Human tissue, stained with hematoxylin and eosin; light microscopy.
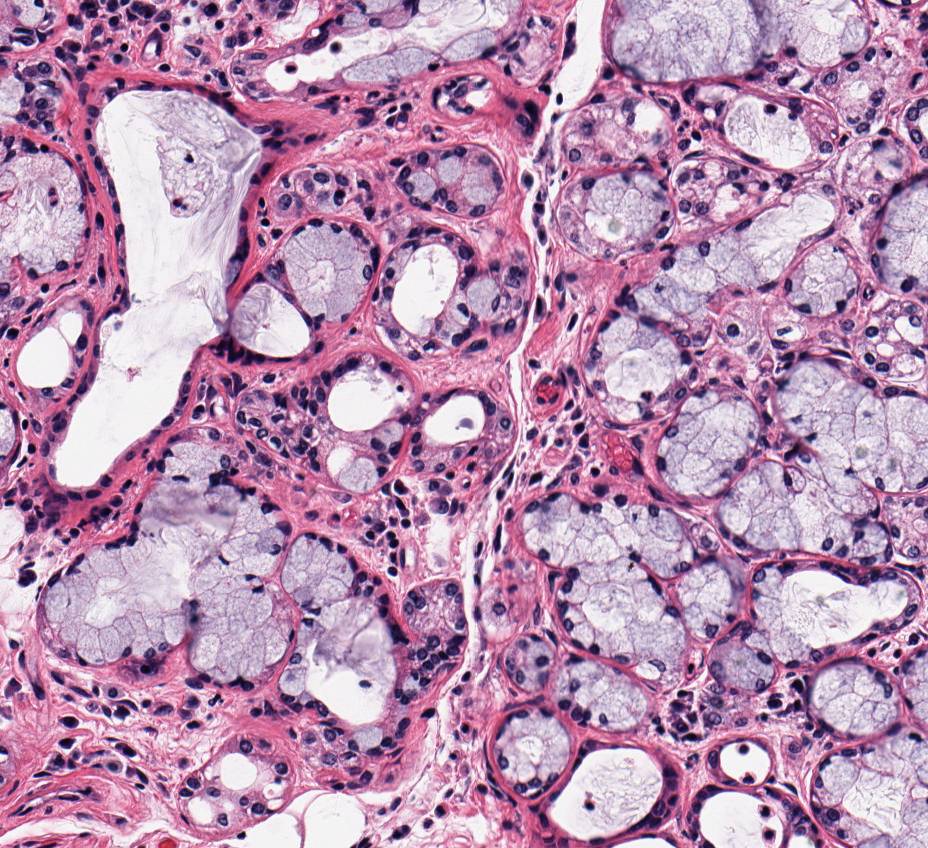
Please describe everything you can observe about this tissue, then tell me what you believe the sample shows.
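Most glandular cells have pale bluish-grey, finely foamy cytoplasm, with small, dark nuclei flattened against the cell base. In the centre-left, some smaller units are lined by cells with pink cytoplasm and round nuclei around small lumens. This is minor salivary gland.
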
